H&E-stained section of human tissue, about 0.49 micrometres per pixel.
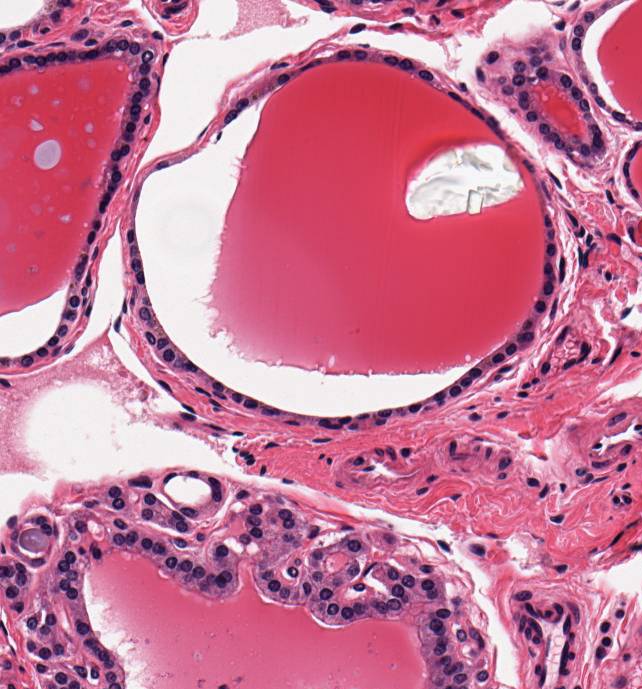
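Thyroid. Notice the closed, rounded follicles of varying size; the largest sits in the upper centre. Its lining is a single layer of flattened to low cuboidal cells. Compare the follicles along the bottom, where the cuboidal cells are taller. In the upper right of the central colloid, a clear space holds colourless angular crystalline fragments.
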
